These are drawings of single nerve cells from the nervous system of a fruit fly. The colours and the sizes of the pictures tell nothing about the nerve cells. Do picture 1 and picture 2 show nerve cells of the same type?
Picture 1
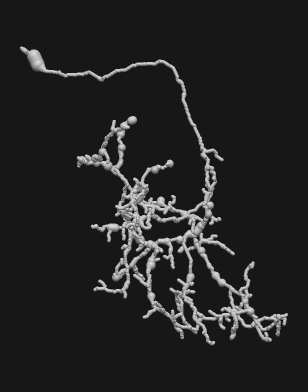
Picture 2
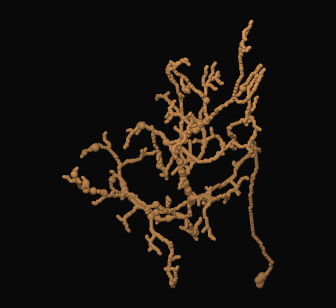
no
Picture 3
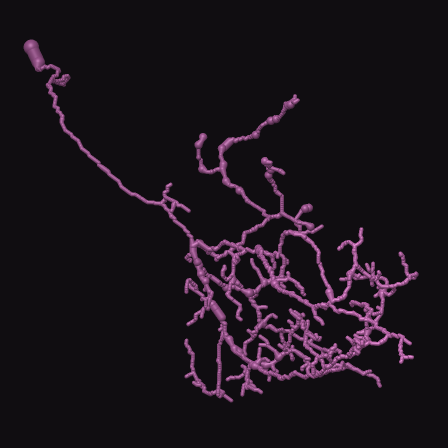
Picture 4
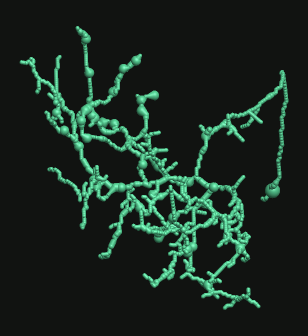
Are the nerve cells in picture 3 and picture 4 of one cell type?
yes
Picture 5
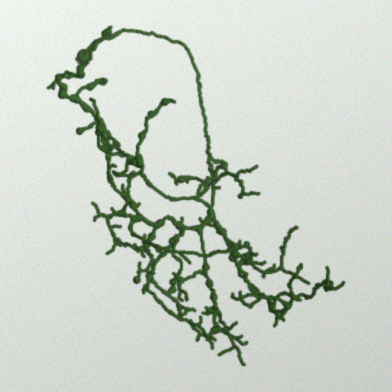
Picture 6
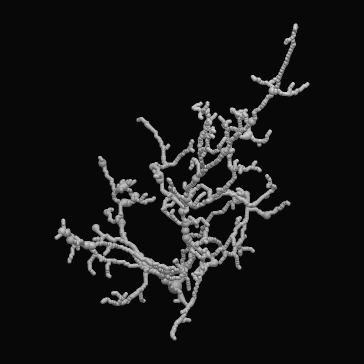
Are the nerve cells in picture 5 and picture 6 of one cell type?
no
